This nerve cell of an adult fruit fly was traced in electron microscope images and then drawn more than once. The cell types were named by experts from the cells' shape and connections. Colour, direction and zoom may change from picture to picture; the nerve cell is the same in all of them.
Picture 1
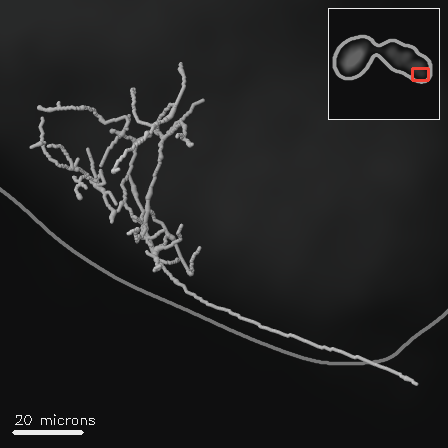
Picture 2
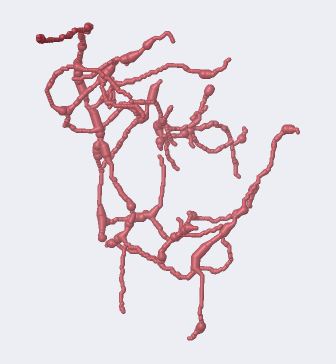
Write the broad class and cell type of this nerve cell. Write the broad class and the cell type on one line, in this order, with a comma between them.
sensory neuron entering the nerve cord, SNxx21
